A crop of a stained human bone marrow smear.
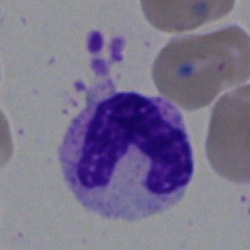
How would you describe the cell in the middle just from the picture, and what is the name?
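Plentiful, pale lilac-pink cytoplasm surrounds a single curved nuclear band, bent into a horseshoe whose open side faces downward. Chromatin is dark purple and coarsely clumped. Fine, faint pinkish-violet granules lie in the cytoplasm. Answer: band neutrophil.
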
